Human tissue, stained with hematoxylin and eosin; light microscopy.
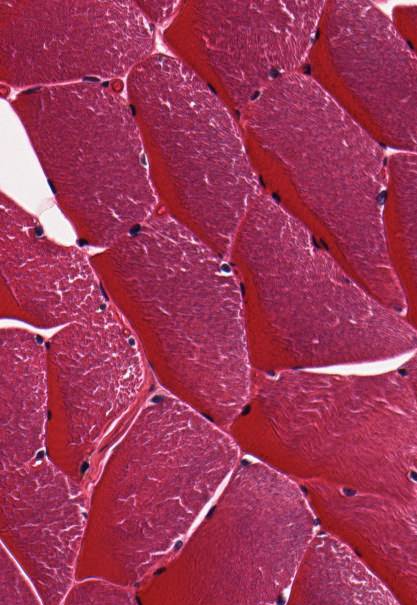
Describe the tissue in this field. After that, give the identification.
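Fibre nuclei: small, dark, flattened, at fibre edges. Cytoplasm: deep red-pink throughout. Between neighbouring fibres, only thin strands of pale connective tissue. Fat cells: none among fibres. Tissue: skeletal muscle.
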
